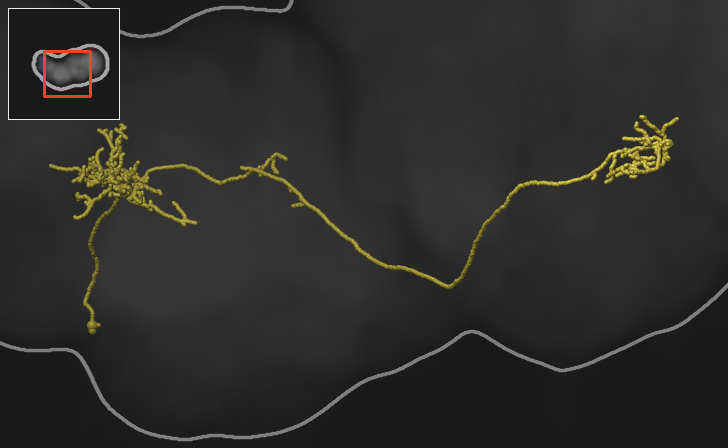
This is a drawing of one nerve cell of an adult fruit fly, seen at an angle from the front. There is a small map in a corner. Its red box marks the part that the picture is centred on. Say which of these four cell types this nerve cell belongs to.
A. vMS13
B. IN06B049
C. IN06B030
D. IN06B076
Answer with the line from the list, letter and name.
A. vMS13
